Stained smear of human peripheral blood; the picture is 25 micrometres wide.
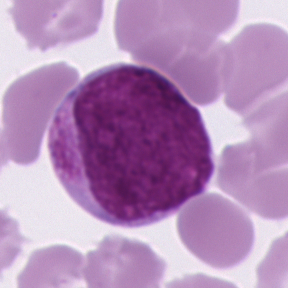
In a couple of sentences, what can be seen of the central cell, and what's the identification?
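Round, smooth outline. Cytoplasm a narrow pale lilac crescent along the left side of the cell. No vacuoles seen in cytoplasm. Result: myeloblast.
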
